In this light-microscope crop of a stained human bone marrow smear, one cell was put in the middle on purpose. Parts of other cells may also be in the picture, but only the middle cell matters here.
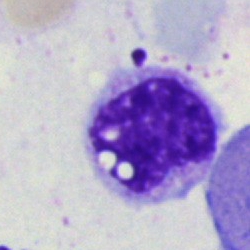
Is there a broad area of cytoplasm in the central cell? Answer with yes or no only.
No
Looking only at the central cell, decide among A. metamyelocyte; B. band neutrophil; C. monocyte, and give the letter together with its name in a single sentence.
What option A states is correct, the central cell being a metamyelocyte.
